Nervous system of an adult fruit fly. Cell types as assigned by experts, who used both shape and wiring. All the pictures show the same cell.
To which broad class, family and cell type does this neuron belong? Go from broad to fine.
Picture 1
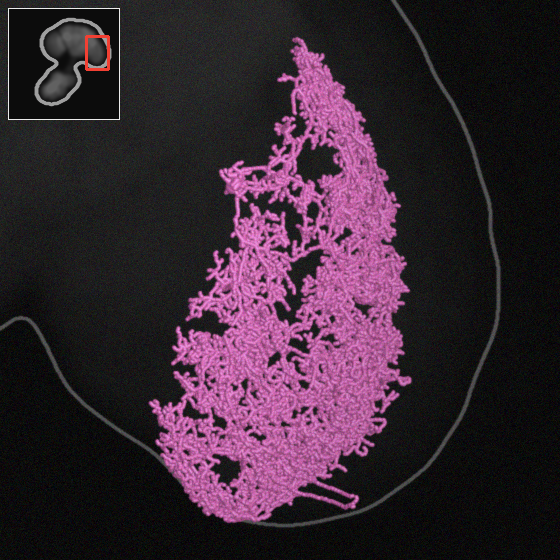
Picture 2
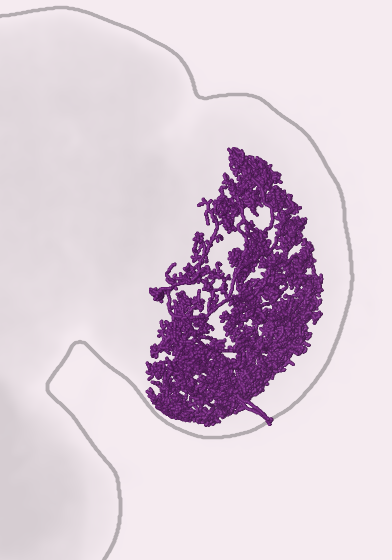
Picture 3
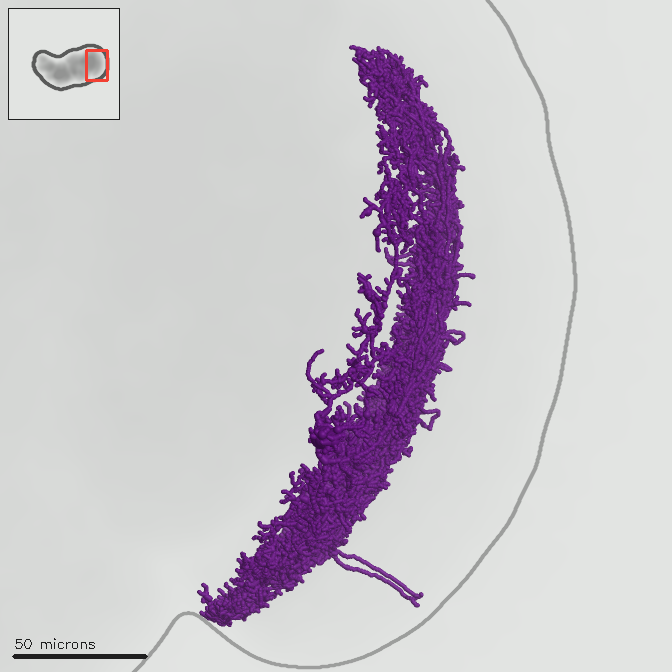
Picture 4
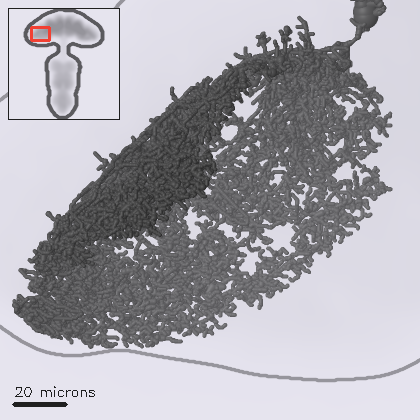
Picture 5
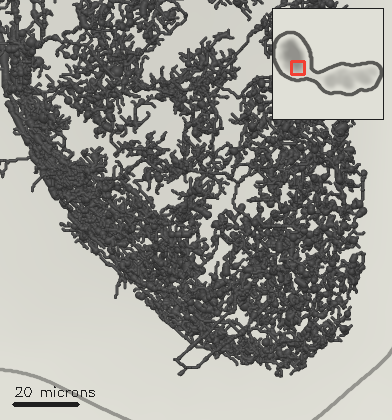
optic-lobe intrinsic neuron; Pm; Pm12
